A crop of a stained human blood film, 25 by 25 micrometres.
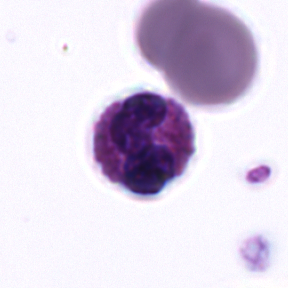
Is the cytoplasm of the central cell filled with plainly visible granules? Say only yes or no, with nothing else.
Yes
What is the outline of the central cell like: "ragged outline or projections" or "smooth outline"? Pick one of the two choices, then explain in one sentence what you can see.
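Smooth outline. The cell surface shows no projections.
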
